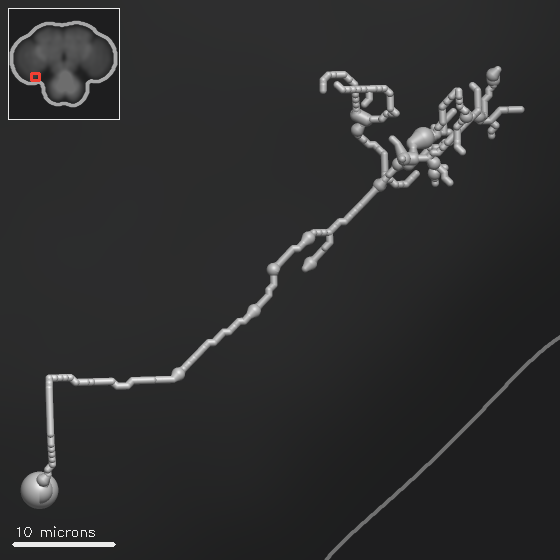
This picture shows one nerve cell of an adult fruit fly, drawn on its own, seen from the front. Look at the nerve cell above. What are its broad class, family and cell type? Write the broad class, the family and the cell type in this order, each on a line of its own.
optic-lobe intrinsic neuron
Cm
Cm1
